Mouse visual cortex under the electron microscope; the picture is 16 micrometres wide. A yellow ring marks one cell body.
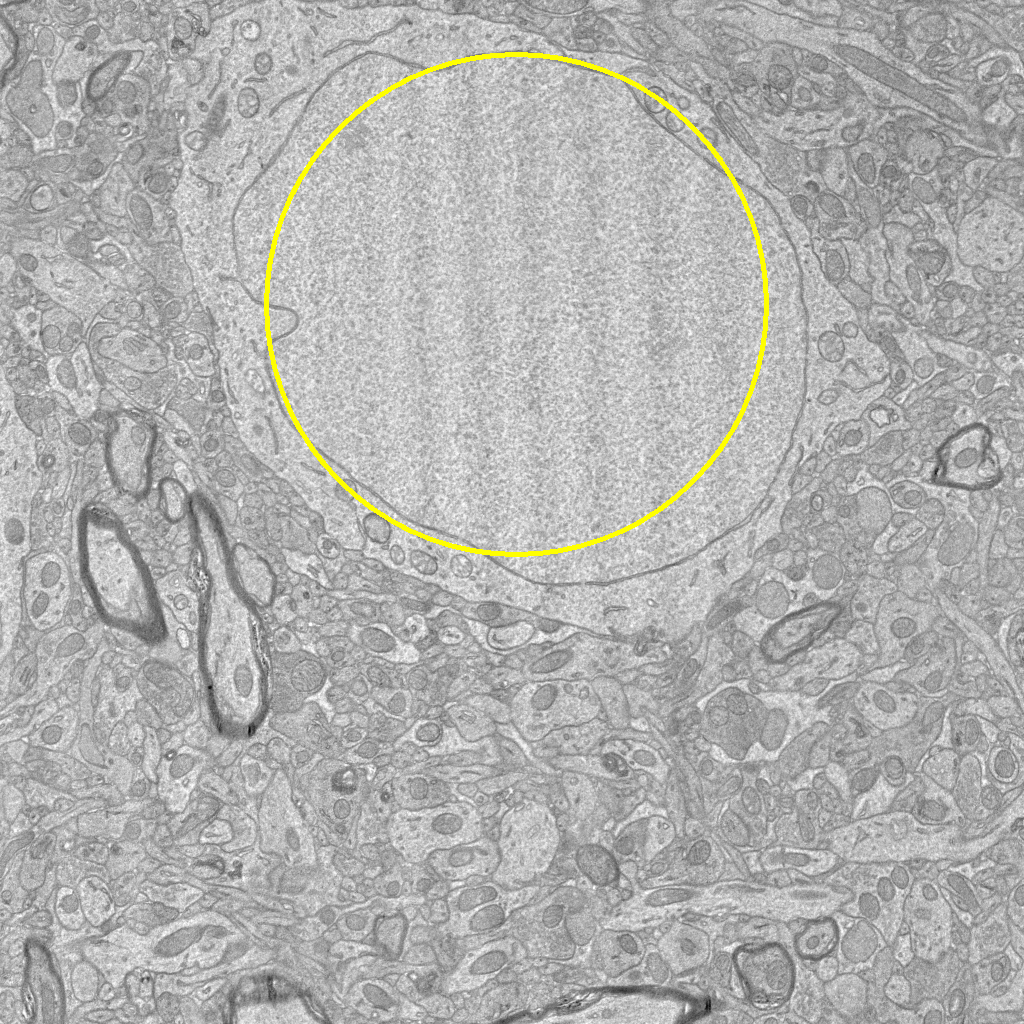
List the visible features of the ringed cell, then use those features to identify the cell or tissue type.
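A large, rounded nucleus nearly fills the ring and reaches slightly beyond it. Its envelope follows a smooth curve without deep folds. The chromatin is pale and finely dispersed, with no dense clumps along the envelope, and no nucleolus is visible in this plane. This is an excitatory neuron.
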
